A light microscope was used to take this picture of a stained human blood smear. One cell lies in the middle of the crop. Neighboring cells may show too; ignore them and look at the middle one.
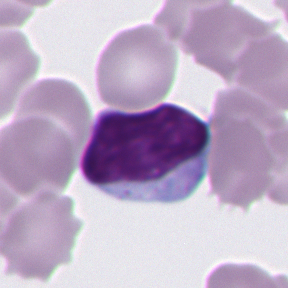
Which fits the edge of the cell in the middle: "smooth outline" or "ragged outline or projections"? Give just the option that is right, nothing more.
Smooth outline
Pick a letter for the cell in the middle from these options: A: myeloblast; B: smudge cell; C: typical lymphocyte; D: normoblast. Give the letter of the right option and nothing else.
C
